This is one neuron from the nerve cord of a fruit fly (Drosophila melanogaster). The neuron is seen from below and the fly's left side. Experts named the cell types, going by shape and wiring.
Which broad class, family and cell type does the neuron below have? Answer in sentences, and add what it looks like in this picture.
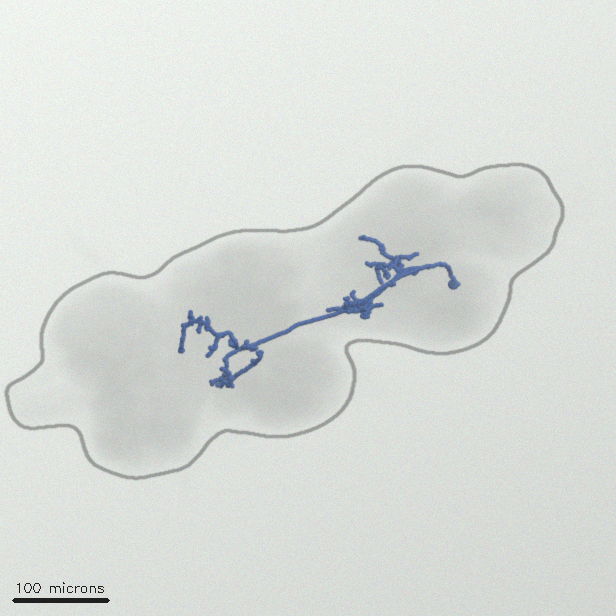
It is a nerve-cord intrinsic neuron. Its family is hemilineage 09A. The cell type is IN09A019. By the scale bar it is about 300 microns wide in this view. In this view it is wider than it is tall.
